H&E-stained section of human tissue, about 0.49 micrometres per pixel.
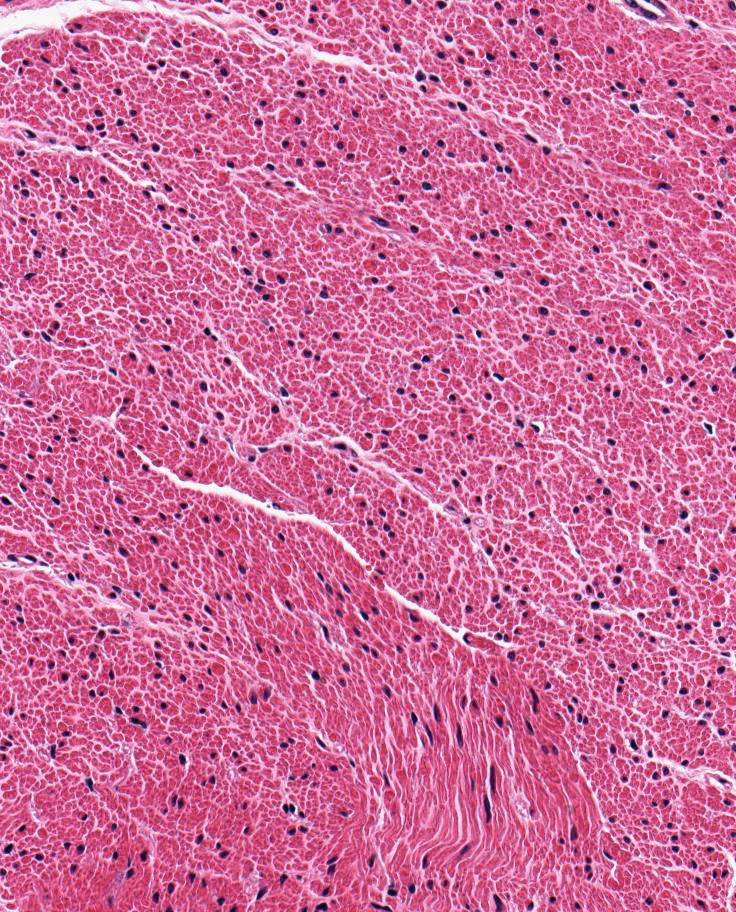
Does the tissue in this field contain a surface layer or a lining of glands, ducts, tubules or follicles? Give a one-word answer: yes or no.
No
